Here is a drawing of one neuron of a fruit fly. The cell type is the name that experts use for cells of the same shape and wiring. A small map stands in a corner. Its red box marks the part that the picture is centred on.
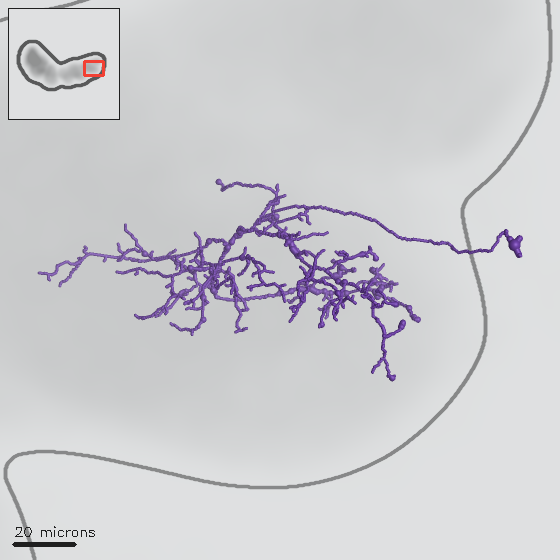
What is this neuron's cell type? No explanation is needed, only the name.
IN21A051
